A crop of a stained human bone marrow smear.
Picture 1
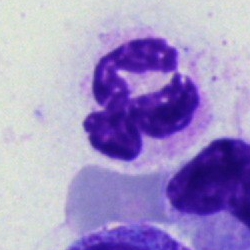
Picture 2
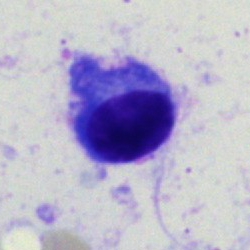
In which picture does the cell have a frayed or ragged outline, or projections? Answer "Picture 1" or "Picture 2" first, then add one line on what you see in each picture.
Picture 2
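Picture 1: The cell has a roughly round outline with a smooth border.
Picture 2: The cell outline is irregular and ragged at the upper left.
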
